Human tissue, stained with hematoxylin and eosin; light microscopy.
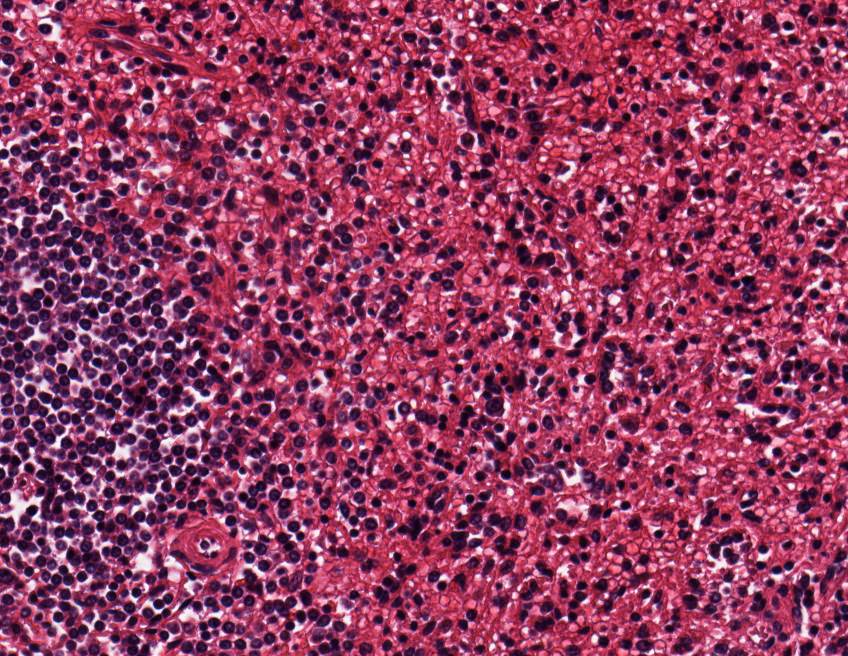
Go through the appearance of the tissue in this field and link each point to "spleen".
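Let me start on the left: a dense zone of closely packed dark nuclei fills that part of the field, and its cells are small lymphocytes with round dark nuclei and scant cytoplasm.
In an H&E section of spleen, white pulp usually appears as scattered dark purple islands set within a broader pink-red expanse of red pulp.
The dark lymphocyte zone on the left beside the red area on the right fits that usual pairing of dark white pulp and pink-red red pulp in the spleen. In the red area, the nuclei are more widely spaced than in the left zone. And the border between the dense dark zone and the red area is irregular rather than sharp.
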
